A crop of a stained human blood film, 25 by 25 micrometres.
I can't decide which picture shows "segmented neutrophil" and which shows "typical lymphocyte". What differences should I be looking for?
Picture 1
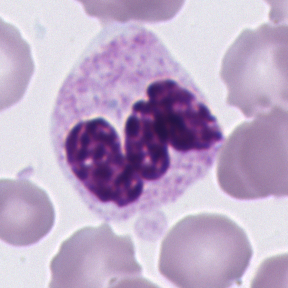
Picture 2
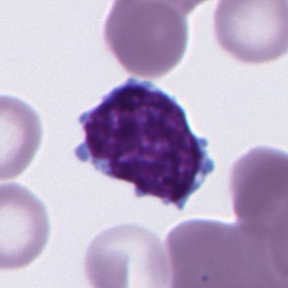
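Assignment: picture 1 shows the segmented neutrophil, picture 2 the typical lymphocyte. Nucleus: in picture 1 it forms a chain of lobed masses running diagonally from lower left to upper right, while in picture 2 it is a single rounded mass without lobes.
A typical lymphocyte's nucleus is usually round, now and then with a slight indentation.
Chromatin: dark purple and coarsely clumped in both cells, with small paler gaps in picture 1, where no nucleoli are visible.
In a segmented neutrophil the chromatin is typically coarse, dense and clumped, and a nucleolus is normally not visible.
Cytoplasm: in picture 1 it is filled with many fine pinkish-lilac granules, whereas in picture 2 it is scant, showing mainly as a thin pale blue fringe at the edge.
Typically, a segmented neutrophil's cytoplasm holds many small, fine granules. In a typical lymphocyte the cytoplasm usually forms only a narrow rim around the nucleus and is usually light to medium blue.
Outline: the cell in picture 2 is irregular, with small pale blue knobby bumps around its edge. Size: that cell is about 12 by 10 micrometres, and its nucleus, about 11 by 9 micrometres, fills about 80% of its area. Vacuoles: none in either cell. Surroundings: red cells lie close around the neutrophil in picture 1 on several sides.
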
